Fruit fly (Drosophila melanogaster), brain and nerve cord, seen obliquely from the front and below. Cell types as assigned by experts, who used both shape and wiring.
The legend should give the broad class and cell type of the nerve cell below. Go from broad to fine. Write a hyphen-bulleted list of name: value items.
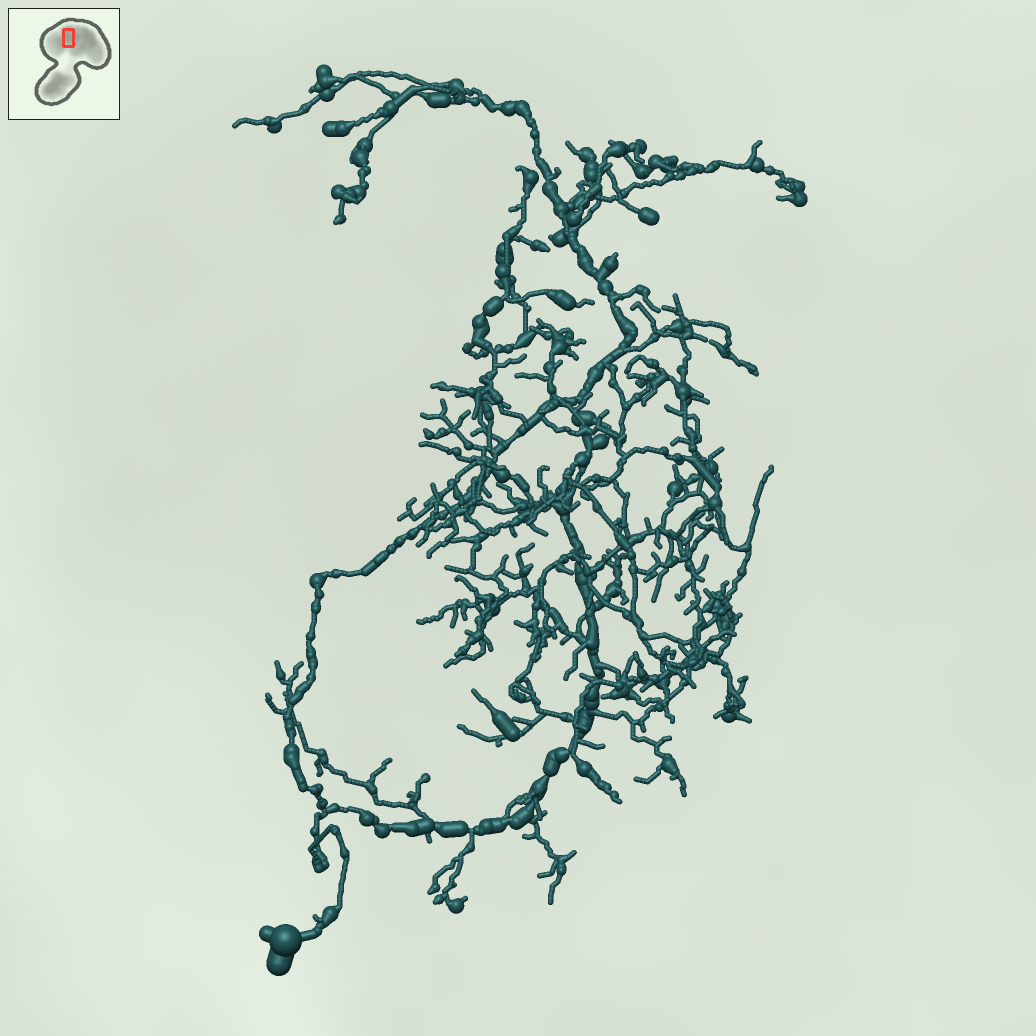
- broad class: central-brain intrinsic neuron
- cell type: CB1565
